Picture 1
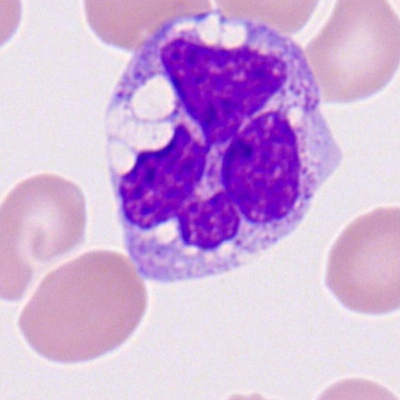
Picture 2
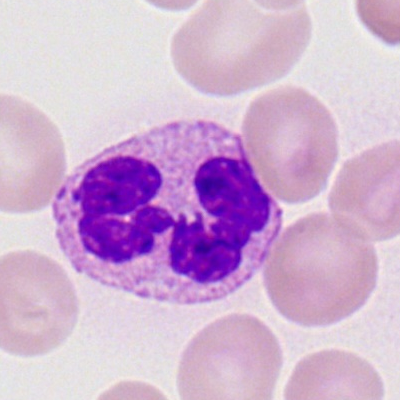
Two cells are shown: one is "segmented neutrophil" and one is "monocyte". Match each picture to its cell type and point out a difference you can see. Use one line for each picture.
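Picture 1 shows a monocyte: Several clear vacuoles lie in the cytoplasm, mostly on the left side of the cell.
Picture 2 shows a segmented neutrophil: No vacuoles are seen in the cytoplasm.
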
